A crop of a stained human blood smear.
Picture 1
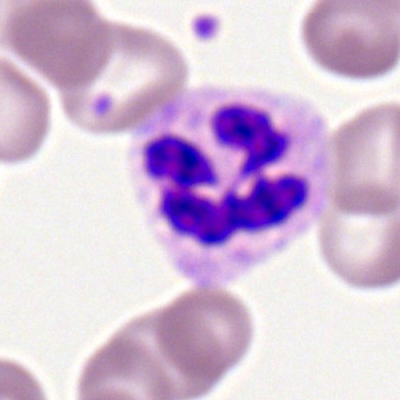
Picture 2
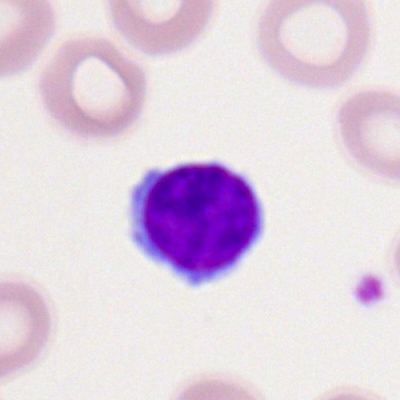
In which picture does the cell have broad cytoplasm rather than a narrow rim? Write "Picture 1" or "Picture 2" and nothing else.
Picture 1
